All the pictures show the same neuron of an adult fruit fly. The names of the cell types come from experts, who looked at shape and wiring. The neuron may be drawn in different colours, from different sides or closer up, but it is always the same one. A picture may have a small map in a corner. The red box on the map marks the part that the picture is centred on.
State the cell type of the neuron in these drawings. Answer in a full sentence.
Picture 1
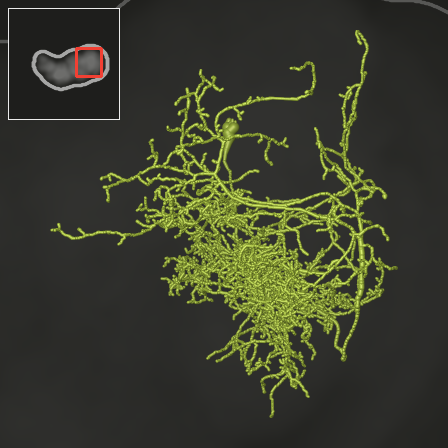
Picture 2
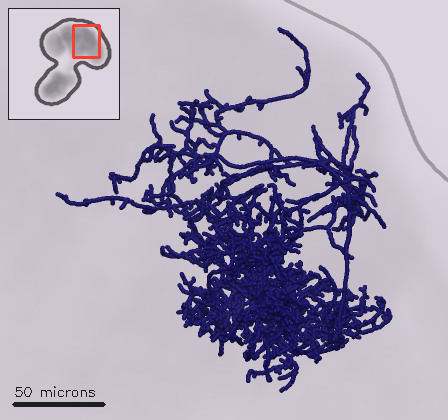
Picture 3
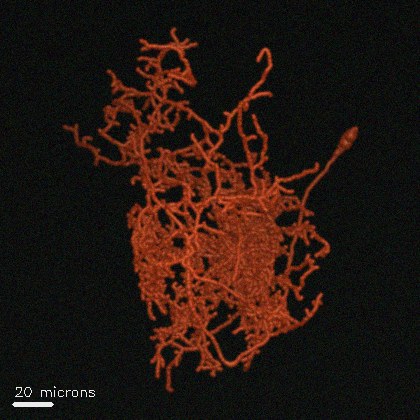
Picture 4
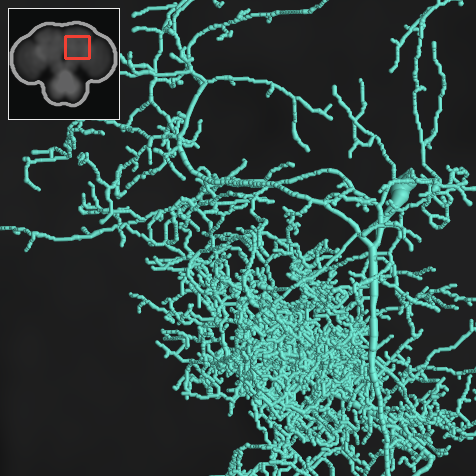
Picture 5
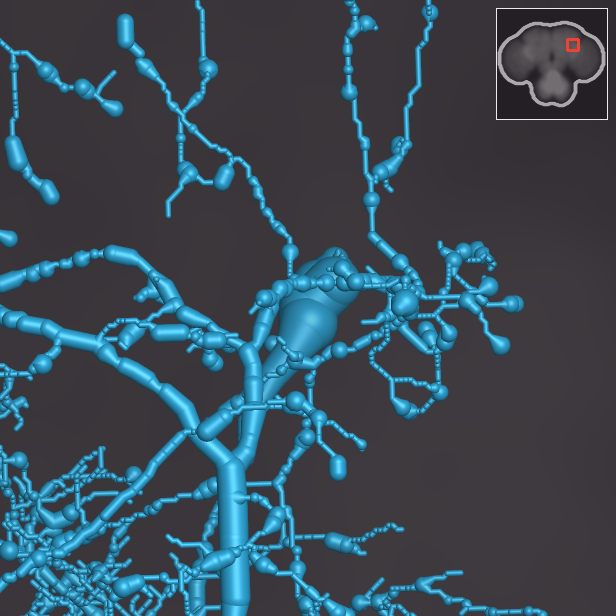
The cell type is AVLP531.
